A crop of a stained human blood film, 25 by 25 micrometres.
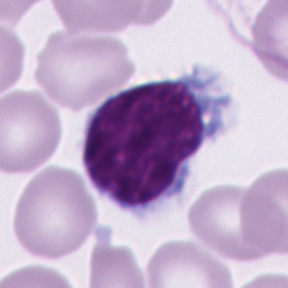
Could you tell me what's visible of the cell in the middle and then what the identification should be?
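Fine, hair-like cytoplasmic projections fringe the cell and are most prominent on its upper right side. The left border of the cell is smooth, whereas the right border is ragged. The cytoplasm is pale blue and contains no visible granules. This is a typical lymphocyte.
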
